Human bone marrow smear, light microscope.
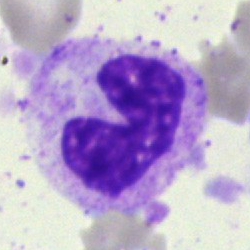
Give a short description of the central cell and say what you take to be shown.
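Notice how the nucleus curves like a kidney, with a deep notch opening toward the upper left. Its chromatin is dark purple and condensed, broken by small paler patches. Around it runs a moderate rim of pale lilac cytoplasm, widest on the left and holding many fine purple granules. This is a band neutrophil.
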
